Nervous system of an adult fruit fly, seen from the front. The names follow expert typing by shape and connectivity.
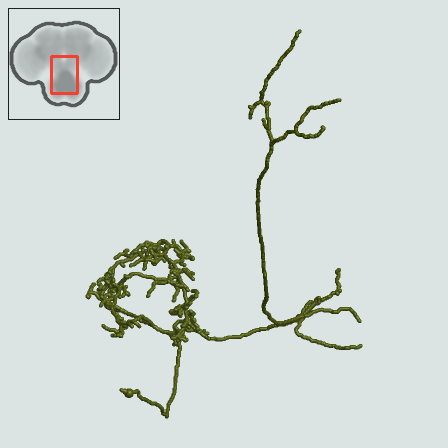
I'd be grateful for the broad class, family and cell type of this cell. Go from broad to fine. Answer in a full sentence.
An ascending neuron of hemilineage 07B, type AN07B042.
